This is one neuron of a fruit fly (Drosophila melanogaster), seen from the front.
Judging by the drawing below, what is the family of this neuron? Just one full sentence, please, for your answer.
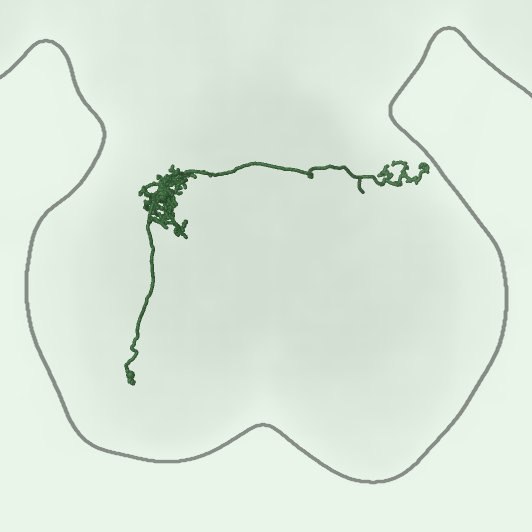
The family name for this neuron is hemilineage 06A.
